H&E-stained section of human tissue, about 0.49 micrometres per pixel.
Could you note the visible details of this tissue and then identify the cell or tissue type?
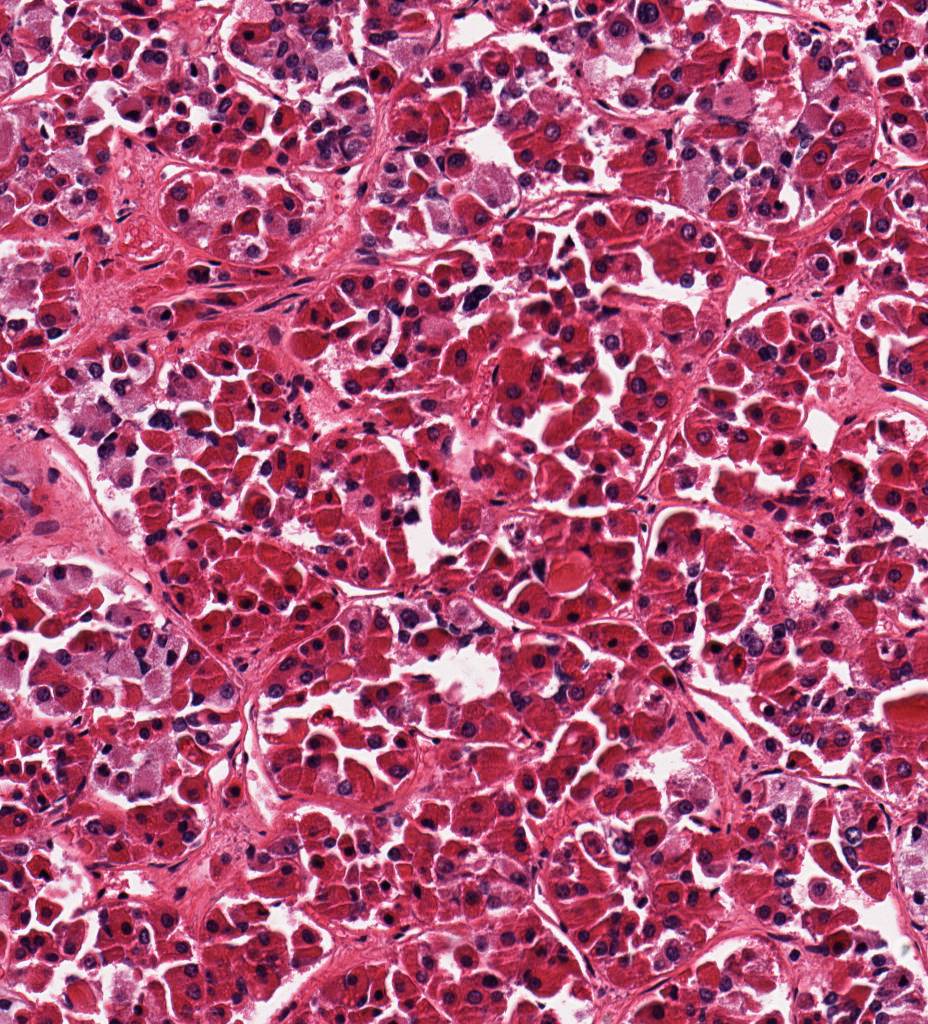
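Throughout the field, cells are grouped into rounded nests divided by thin pink septa. Most cells have intensely red, eosinophilic cytoplasm. White cracks from shrinkage separate cells and nests across the whole field. This is pituitary.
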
